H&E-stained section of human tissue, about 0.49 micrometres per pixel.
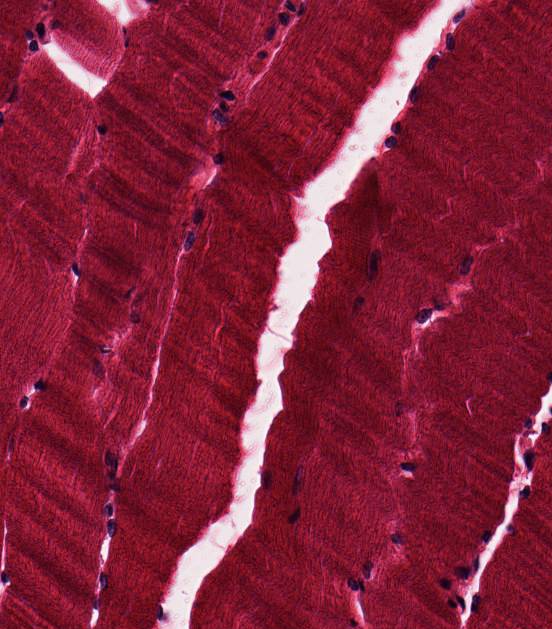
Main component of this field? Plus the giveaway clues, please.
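Skeletal muscle. Long, parallel, unbranched fibres run side by side diagonally across the whole field, lower left to upper right. Fibre cytoplasm deep red throughout.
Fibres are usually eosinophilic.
Nuclei dark and elongated, at the fibre edges rather than the centres.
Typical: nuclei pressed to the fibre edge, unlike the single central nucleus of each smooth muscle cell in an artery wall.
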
